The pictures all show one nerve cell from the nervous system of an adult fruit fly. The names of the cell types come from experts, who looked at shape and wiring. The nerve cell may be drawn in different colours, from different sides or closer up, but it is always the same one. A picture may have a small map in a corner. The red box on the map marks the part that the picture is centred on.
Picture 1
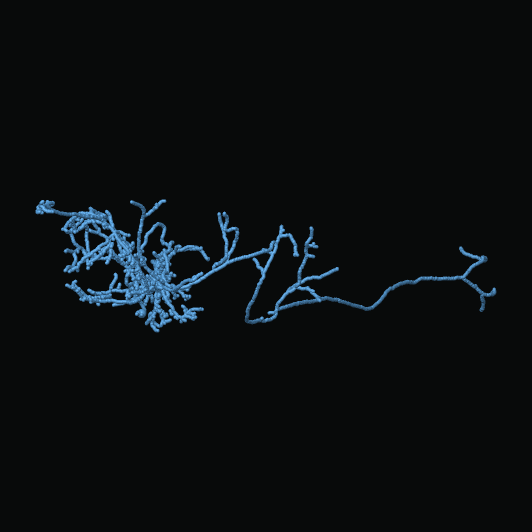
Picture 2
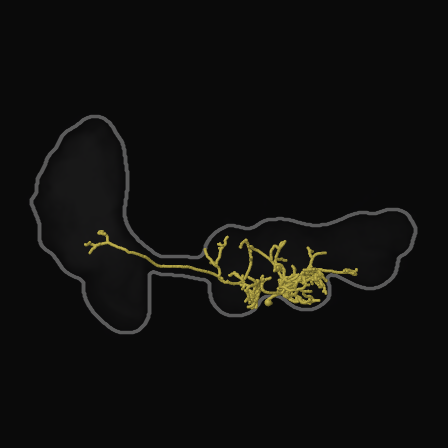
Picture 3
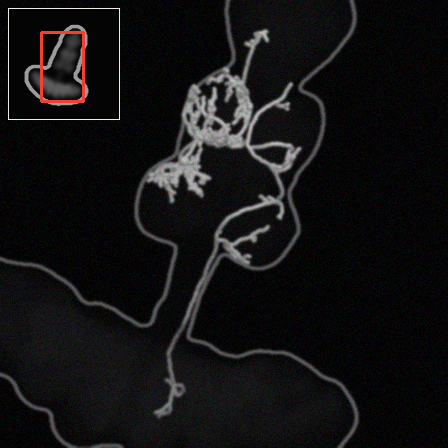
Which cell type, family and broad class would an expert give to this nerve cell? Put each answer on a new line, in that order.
AN07B011
hemilineage 07B
ascending neuron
